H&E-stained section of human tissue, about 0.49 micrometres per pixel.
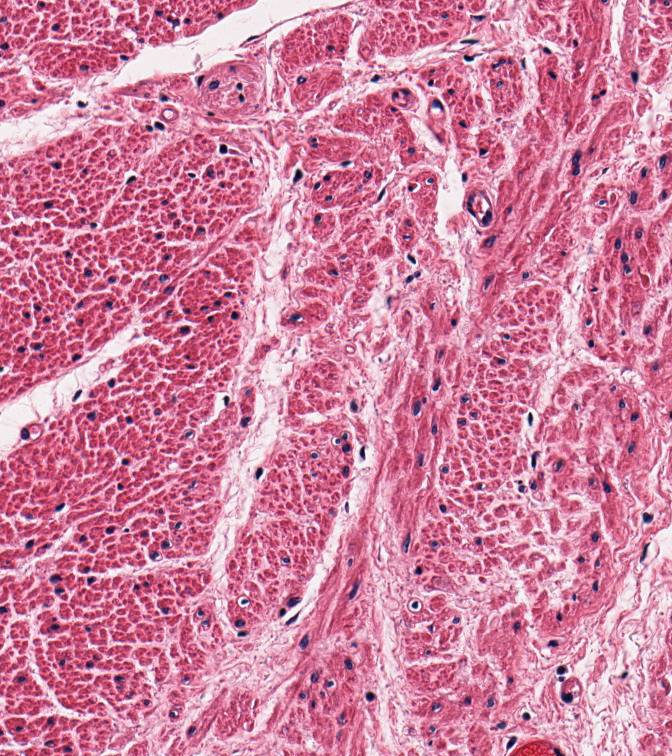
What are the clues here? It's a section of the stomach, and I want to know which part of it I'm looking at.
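Smooth muscle, with deeply eosinophilic pink cytoplasm throughout the field. Left half: cells cut across, forming many small, closely packed pink profiles, only some containing a nucleus. Central band: lengthwise-cut cells with elongated, dark blue nuclei. Thin septa of paler pink connective tissue separate the bundles.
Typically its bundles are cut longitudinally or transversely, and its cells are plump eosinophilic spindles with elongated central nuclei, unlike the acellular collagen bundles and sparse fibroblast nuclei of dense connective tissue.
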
